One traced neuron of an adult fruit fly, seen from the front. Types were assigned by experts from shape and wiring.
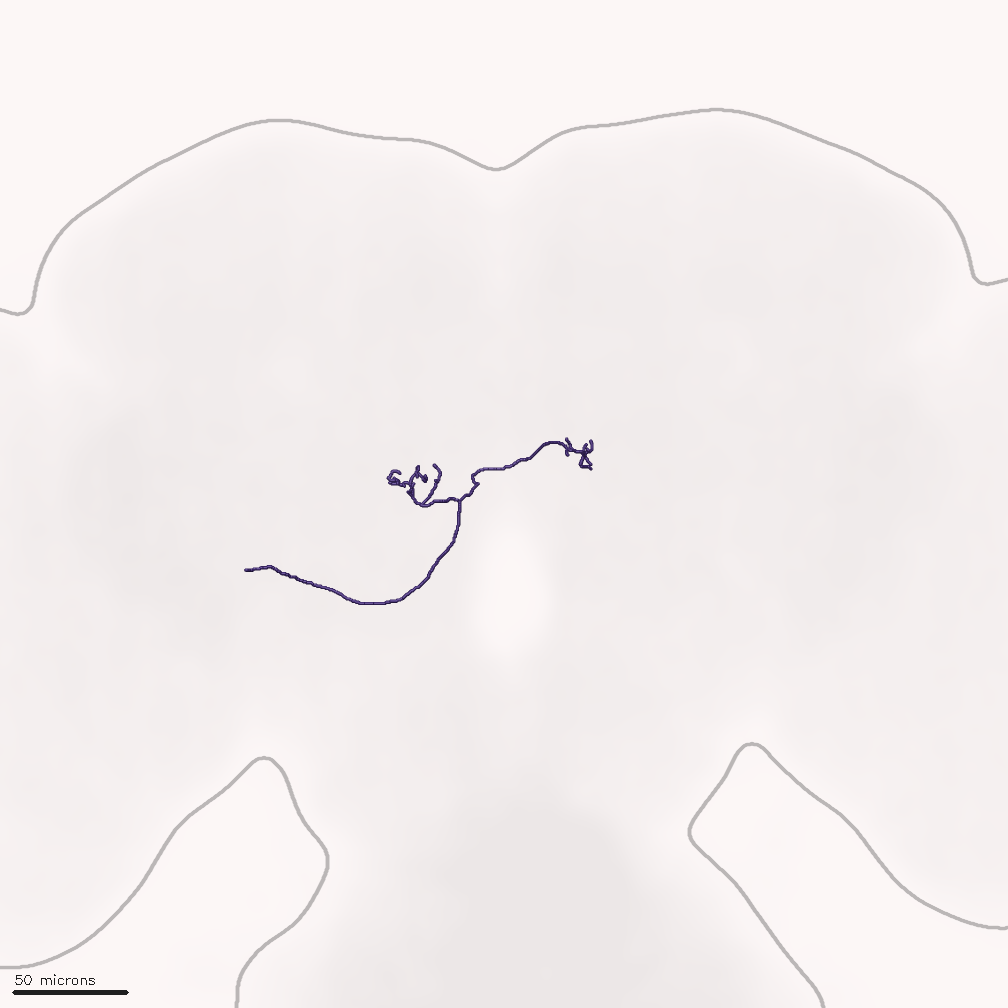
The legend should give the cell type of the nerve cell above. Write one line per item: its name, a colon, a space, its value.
cell type: ORN_DM6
